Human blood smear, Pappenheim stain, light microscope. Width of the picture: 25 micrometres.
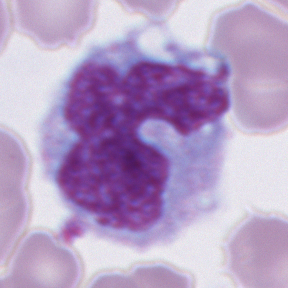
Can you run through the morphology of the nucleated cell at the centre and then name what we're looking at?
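Starting with the nucleus, I notice a deep notch entering it from the right side. I can't make out any nucleoli in it. The cytoplasm seems to form a wider rim on the lower right than on the upper left. I see no distinct coarse granules in that cytoplasm either. So this is a monocyte.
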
